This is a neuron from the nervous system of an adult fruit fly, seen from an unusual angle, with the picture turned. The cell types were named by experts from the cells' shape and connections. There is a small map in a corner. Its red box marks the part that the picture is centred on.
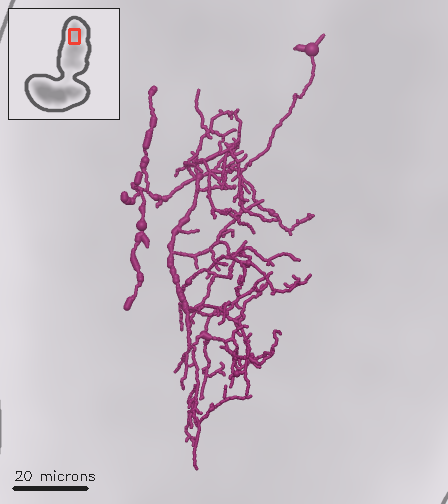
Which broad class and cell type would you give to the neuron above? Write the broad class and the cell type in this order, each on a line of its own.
nerve-cord intrinsic neuron
INXXX420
